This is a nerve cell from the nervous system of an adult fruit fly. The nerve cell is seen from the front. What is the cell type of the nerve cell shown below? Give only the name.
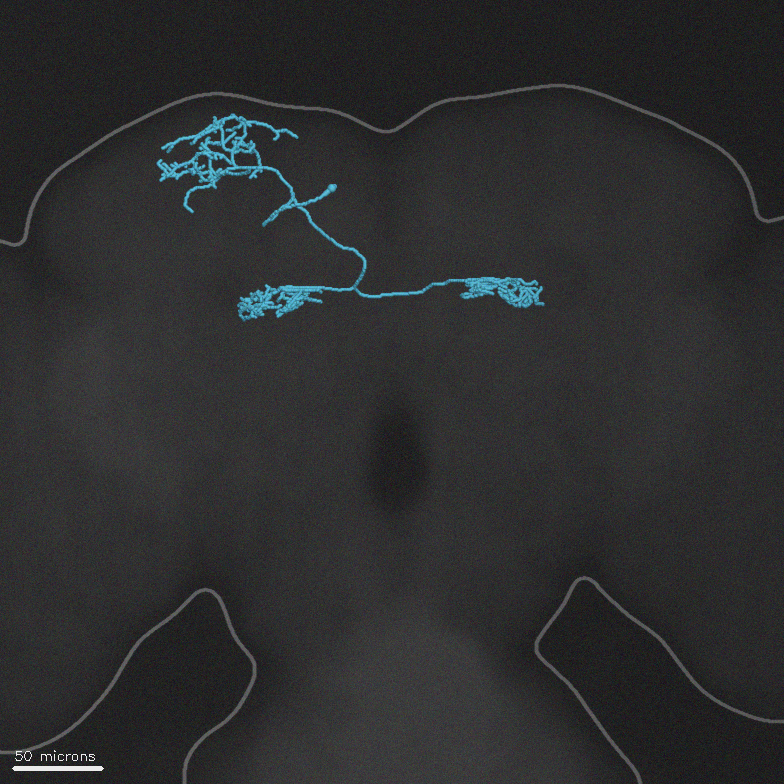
PAM10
